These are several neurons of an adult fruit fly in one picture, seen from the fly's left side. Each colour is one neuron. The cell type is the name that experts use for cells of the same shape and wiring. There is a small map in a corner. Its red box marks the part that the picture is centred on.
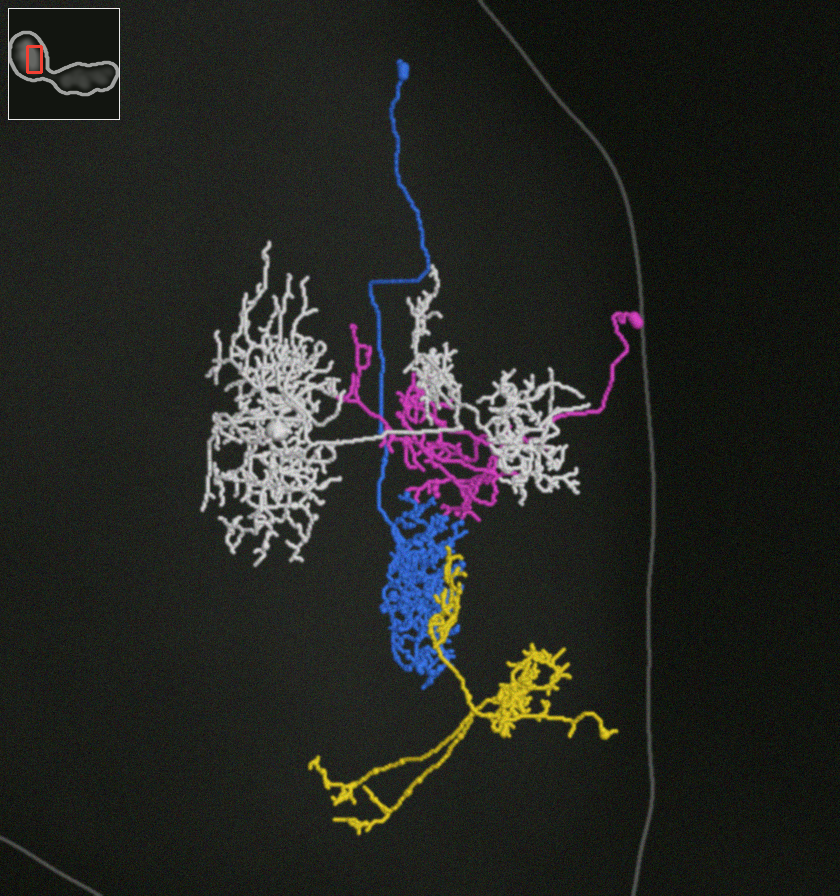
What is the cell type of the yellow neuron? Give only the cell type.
Y13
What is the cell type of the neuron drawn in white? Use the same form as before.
TmY16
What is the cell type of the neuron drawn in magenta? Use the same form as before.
Y14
